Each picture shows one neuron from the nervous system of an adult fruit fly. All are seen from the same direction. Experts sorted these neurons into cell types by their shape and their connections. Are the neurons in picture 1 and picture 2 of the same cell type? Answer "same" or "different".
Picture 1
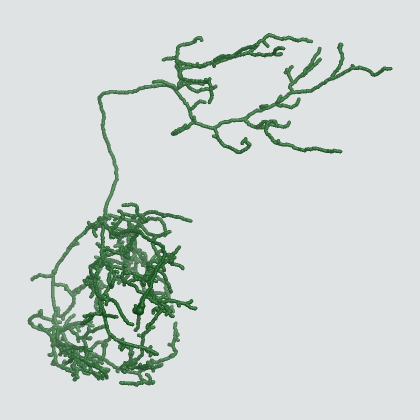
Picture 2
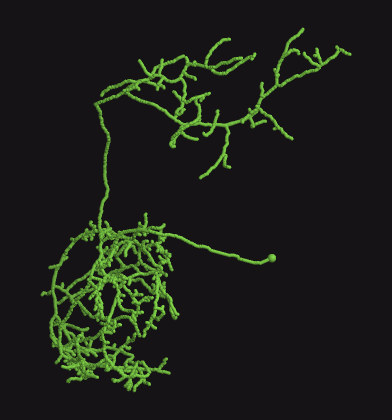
same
